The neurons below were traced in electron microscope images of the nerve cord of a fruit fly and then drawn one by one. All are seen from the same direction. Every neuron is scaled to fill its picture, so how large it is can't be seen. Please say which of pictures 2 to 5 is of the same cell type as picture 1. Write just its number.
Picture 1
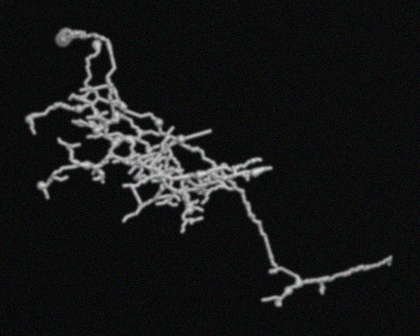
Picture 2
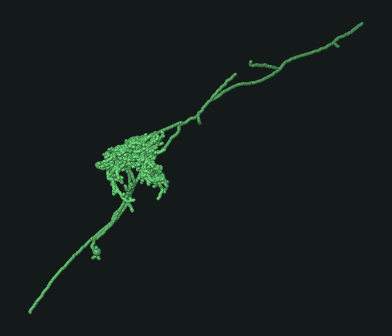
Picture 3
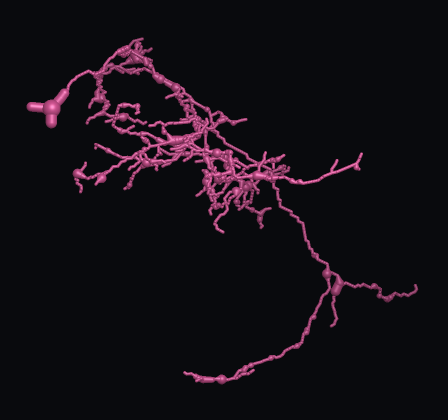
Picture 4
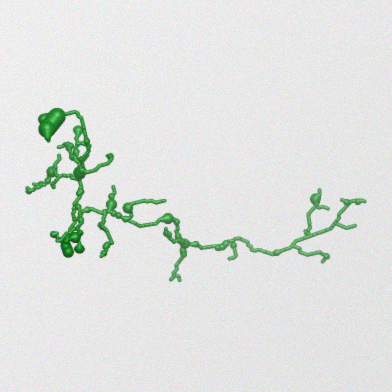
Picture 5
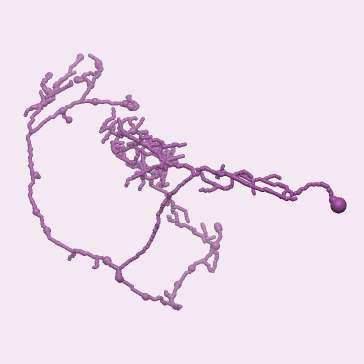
3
